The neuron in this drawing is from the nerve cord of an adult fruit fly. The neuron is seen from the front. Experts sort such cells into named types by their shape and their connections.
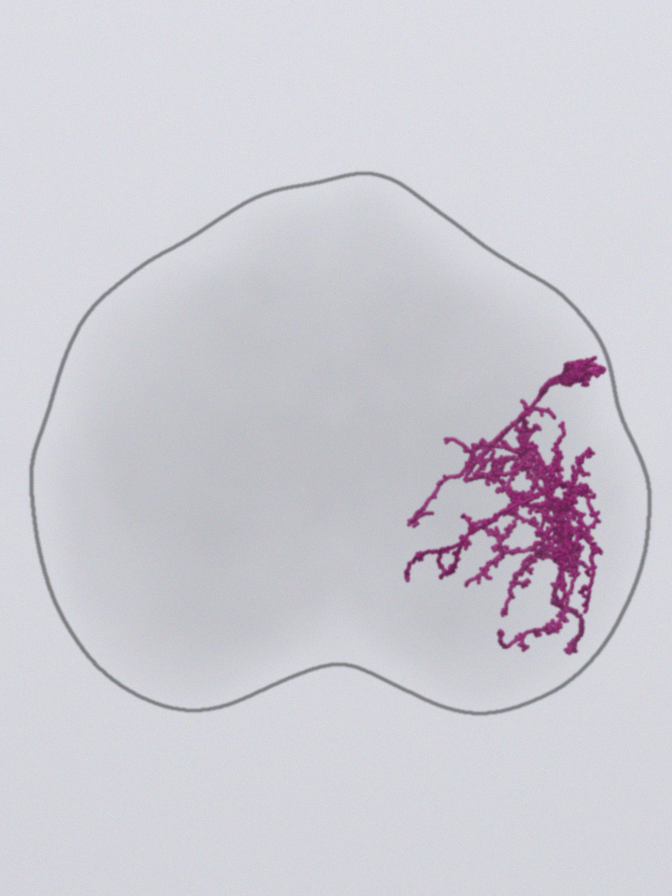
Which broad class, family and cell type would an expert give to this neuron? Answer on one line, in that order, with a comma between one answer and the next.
motor neuron of the nerve cord, hemilineage 19A, Tr extensor MN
